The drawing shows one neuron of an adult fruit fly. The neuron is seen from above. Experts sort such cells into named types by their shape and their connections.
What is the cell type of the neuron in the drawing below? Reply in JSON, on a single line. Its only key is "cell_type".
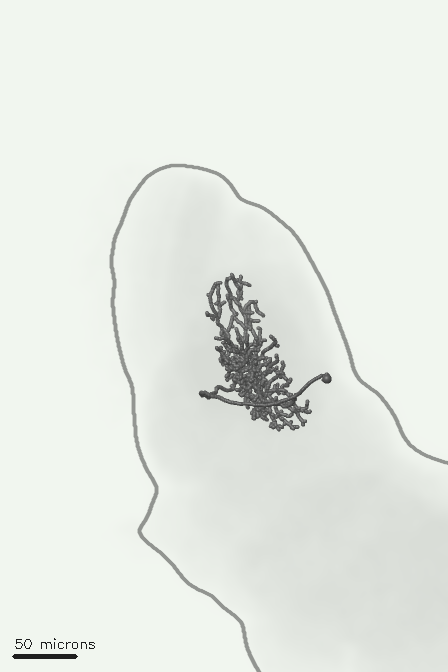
{"cell_type": "MeLo10"}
